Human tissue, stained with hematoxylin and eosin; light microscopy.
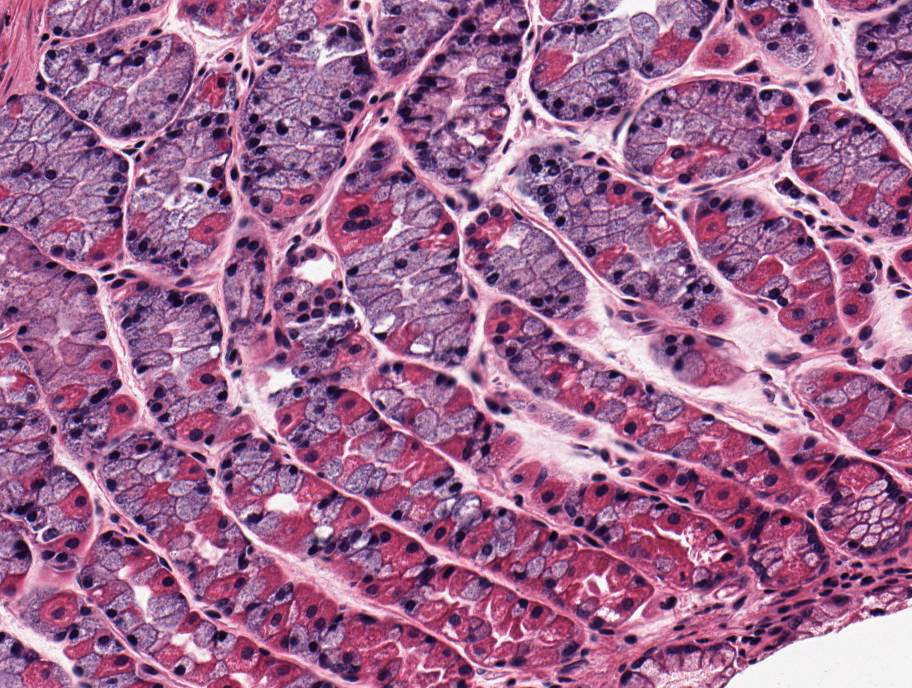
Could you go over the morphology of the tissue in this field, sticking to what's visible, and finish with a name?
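Closely packed tubular glands cut lengthwise and across fill the field, with little between them. Lower-half glands, cut lengthwise, run obliquely in parallel rows. Parietal cells with bright pink cytoplasm and a round central nucleus lie scattered along the glands, most numerous in the lower half. Chief cells with pale purple-grey, finely granular cytoplasm and dark basal nuclei form most of the upper gland lining. This is stomach.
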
